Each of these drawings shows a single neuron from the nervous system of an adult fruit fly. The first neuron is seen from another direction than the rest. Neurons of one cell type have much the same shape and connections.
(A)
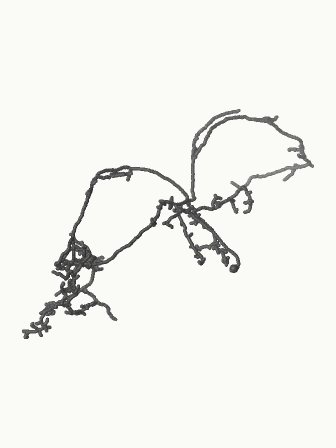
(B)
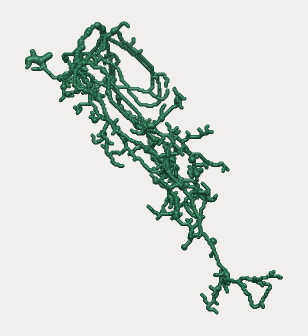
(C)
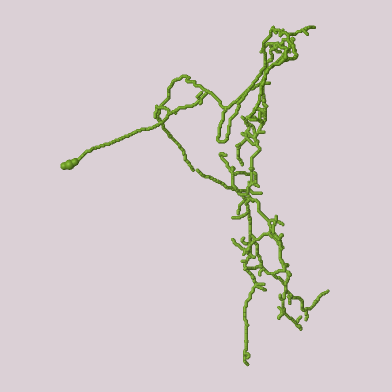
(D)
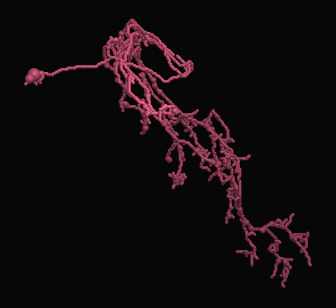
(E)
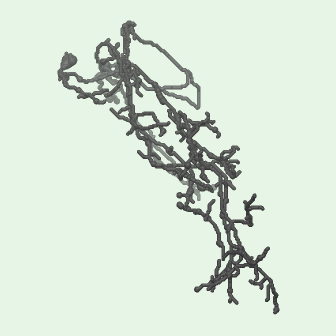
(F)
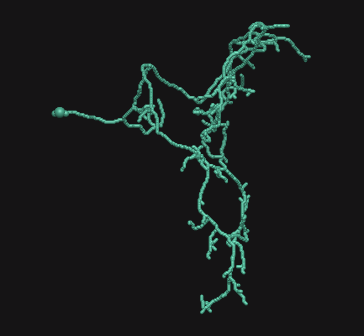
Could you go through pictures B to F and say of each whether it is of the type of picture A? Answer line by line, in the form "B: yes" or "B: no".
B: no
C: no
D: no
E: no
F: no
